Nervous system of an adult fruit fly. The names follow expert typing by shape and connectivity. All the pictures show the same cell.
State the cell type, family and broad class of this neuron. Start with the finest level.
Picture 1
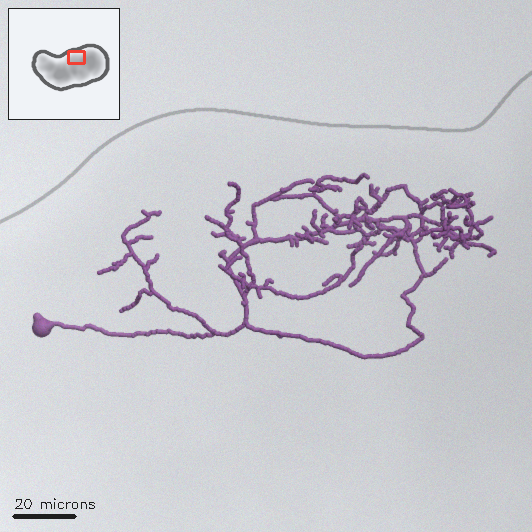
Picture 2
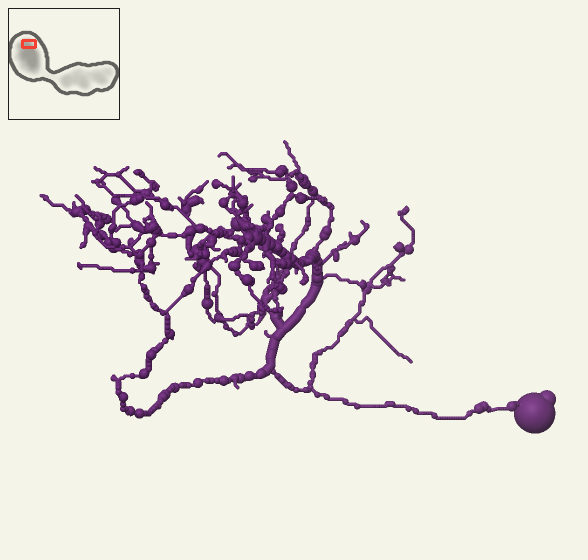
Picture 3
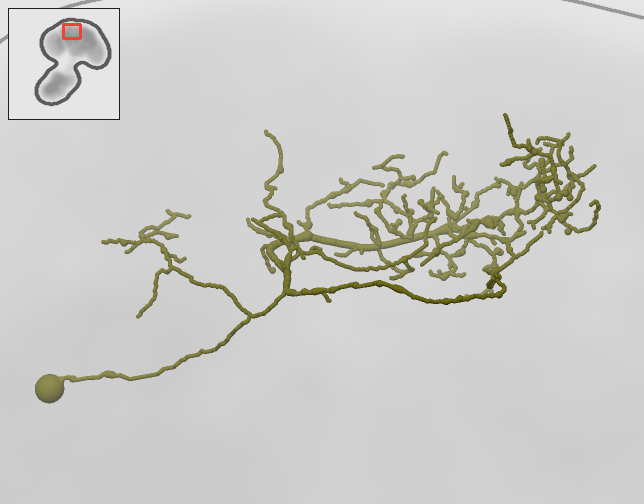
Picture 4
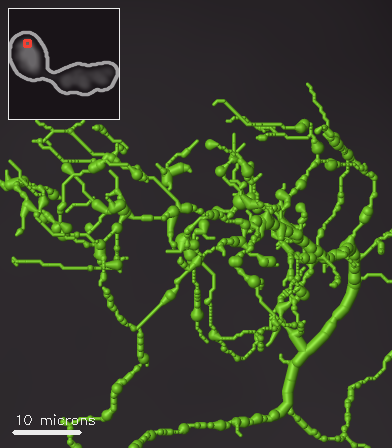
LPN_a; hemilineage SMPpv2_dorsal; central-brain intrinsic neuron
